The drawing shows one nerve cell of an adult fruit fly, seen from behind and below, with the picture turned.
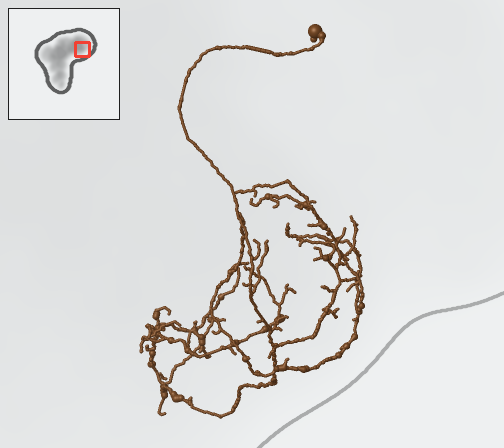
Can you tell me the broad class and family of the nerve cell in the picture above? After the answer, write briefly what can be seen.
This is a central-brain intrinsic neuron. The family is hemilineage LHa3. The cell body is at the top of the picture. The picture shows dozens of branch ends.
